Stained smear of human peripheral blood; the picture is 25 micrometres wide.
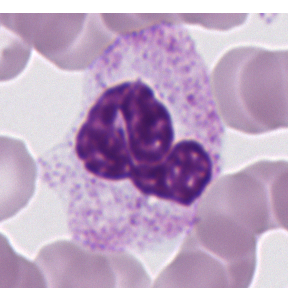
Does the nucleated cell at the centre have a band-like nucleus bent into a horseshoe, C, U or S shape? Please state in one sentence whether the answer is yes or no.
Yes, a band-like curved nucleus without separate lobes is present in this cell.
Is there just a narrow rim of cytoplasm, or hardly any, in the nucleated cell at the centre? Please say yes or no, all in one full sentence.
No, what surrounds the nucleus is a broad area of cytoplasm.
